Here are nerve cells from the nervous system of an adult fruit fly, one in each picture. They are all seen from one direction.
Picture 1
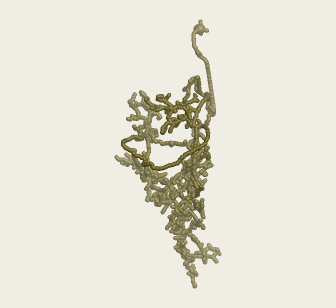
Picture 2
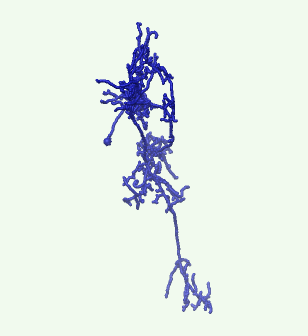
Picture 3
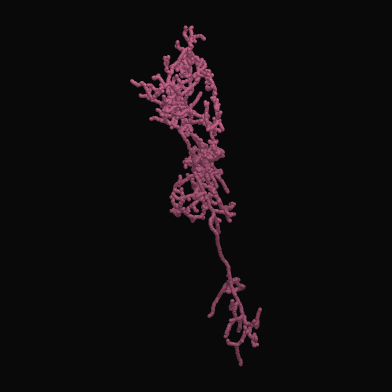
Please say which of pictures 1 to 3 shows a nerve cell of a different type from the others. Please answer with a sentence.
The nerve cell in picture 1 is of another cell type than the rest.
